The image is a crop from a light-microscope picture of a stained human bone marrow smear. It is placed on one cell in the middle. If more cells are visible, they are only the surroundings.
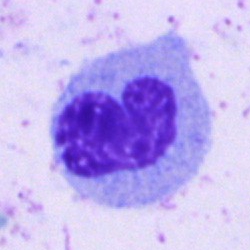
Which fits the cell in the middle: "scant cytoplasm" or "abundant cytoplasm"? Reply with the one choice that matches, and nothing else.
Abundant cytoplasm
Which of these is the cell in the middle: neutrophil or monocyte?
monocyte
